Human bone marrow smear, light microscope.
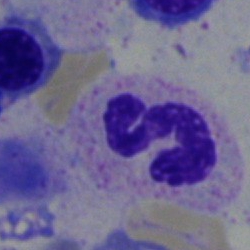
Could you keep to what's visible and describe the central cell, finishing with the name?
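Start with the nucleus: a curved mass pinched at a narrow waist into left and right parts. Its chromatin is dark purple and coarsely clumped. The abundant cytoplasm is pale, faintly pinkish-lilac, with fine pink-violet granules throughout. You are looking at a segmented neutrophil.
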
